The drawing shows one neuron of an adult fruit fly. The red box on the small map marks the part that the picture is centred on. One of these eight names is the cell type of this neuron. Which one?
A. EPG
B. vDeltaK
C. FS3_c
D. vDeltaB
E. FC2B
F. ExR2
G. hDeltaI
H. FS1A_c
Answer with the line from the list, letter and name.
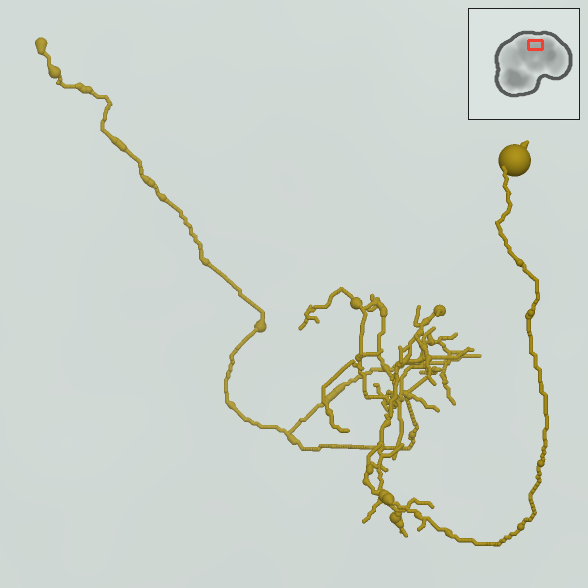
C. FS3_c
